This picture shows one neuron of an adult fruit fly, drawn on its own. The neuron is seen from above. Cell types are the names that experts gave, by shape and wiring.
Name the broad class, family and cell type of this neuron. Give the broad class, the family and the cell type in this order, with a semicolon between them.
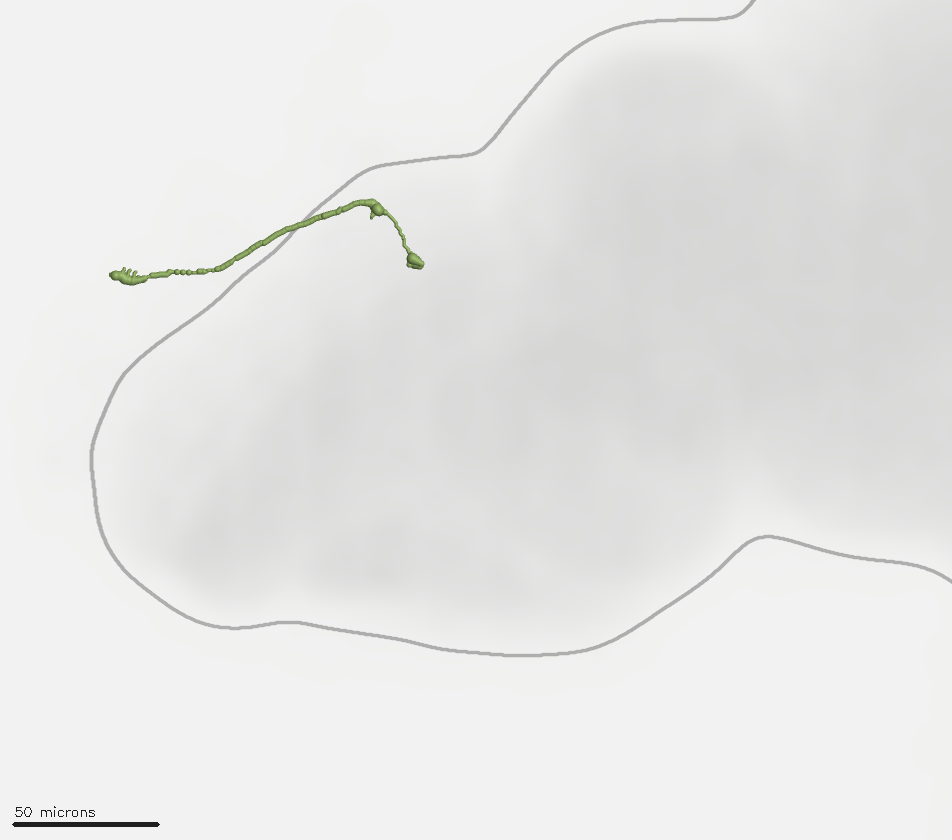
optic-lobe intrinsic neuron; L; L1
